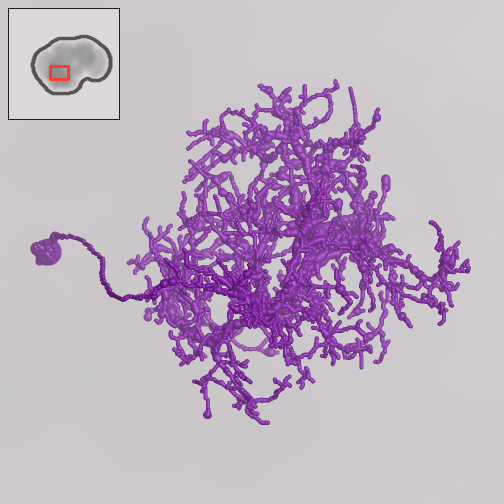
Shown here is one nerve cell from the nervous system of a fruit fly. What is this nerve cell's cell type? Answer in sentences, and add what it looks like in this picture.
Its cell type is IN12B012. This is a nerve-cord intrinsic neuron. More than a hundred branch ends can be seen. As drawn here it is wider than it is tall.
